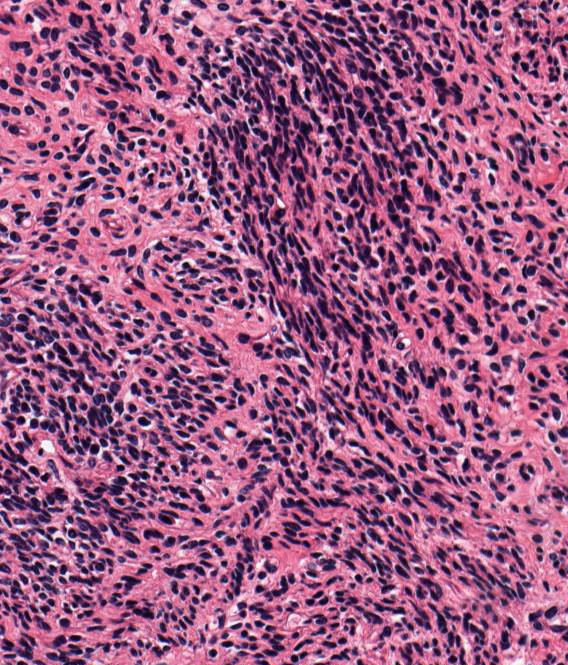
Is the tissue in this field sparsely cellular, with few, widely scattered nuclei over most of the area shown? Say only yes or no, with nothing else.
No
